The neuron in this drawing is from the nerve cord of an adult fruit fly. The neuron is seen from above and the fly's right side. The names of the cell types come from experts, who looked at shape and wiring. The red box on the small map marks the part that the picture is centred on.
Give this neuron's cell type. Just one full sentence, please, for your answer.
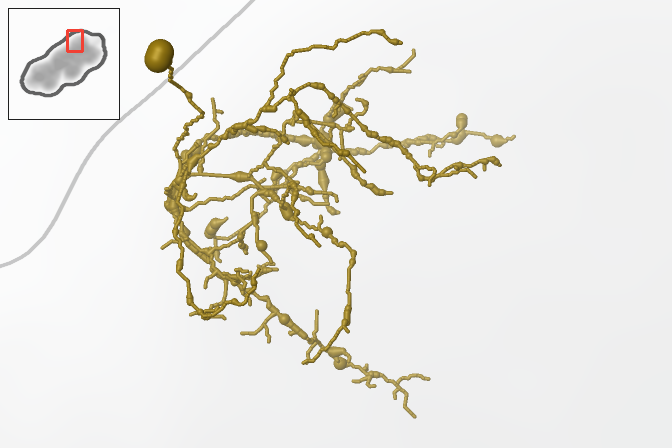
This neuron is recognized as the cell type IN19A102.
